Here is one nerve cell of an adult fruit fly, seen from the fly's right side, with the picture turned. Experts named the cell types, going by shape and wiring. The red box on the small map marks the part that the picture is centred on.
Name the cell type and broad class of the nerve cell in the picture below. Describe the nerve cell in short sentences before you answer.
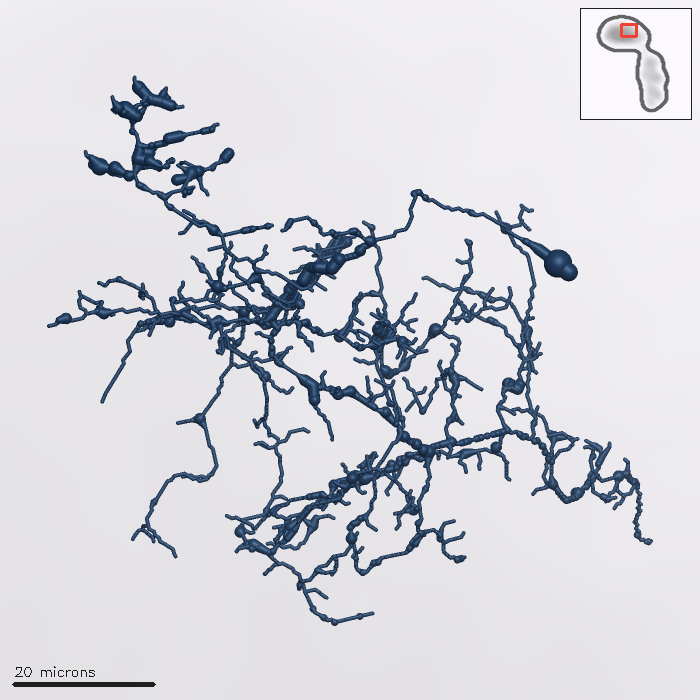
The cell body is on the right of the picture. By the scale bar it is about 85 microns wide in this view. The picture shows more than a hundred branch ends. Its cell type is AVLP349. This is a central-brain intrinsic neuron.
